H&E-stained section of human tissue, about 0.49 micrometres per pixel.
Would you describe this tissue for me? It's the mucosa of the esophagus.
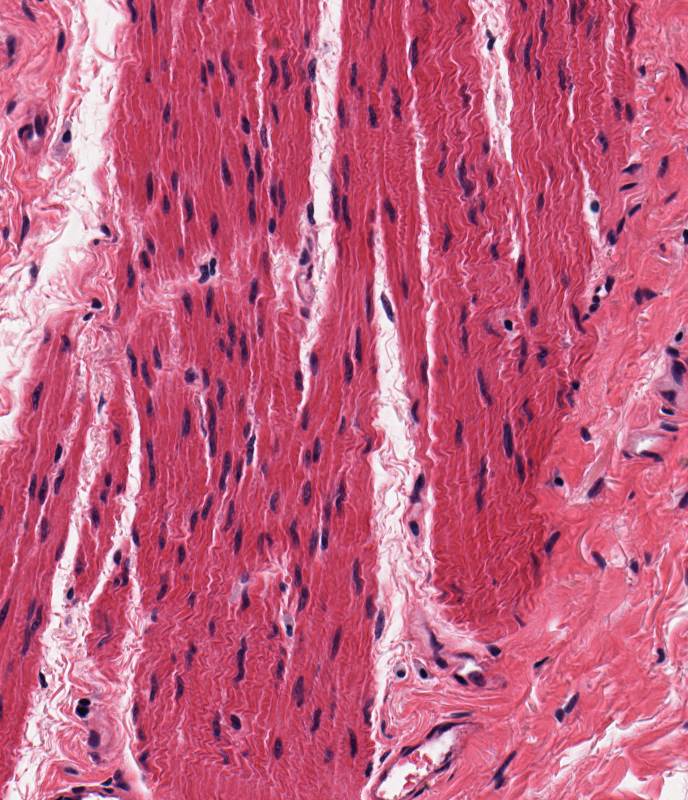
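Smooth muscle bundles running roughly top to bottom across field centre. Nuclei elongated, cigar-shaped, parallel to long axis of cells. Narrow, empty-looking white clefts between adjacent bundles. No epithelium anywhere in field.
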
